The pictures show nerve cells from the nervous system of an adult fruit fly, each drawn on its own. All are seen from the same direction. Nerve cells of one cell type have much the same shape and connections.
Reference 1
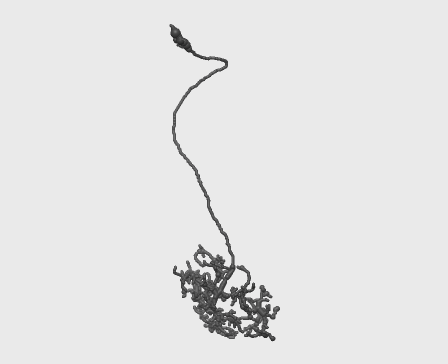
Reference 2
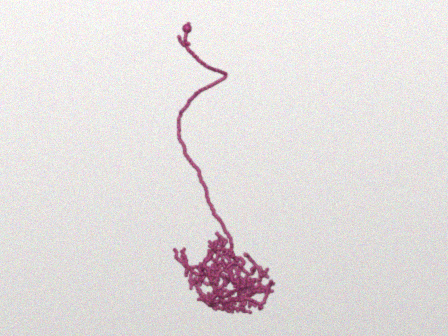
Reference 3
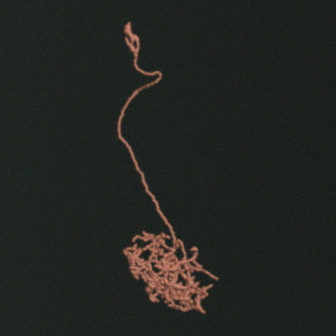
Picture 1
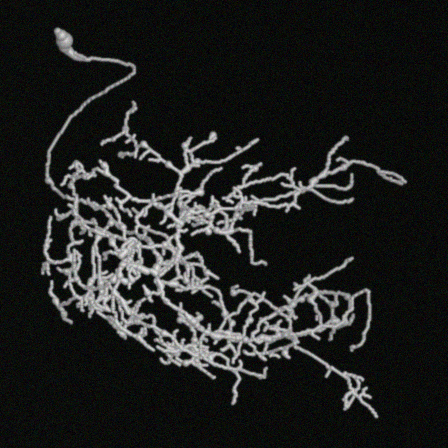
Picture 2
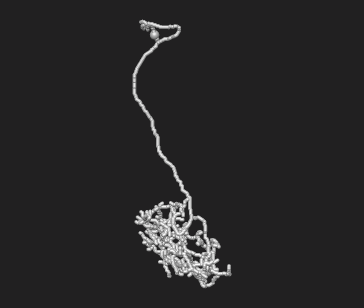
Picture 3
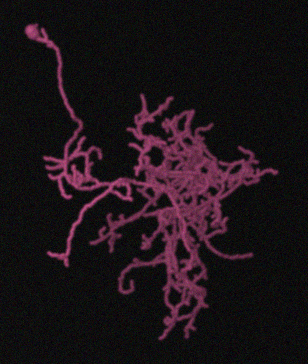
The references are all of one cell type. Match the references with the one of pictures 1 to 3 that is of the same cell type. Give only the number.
2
